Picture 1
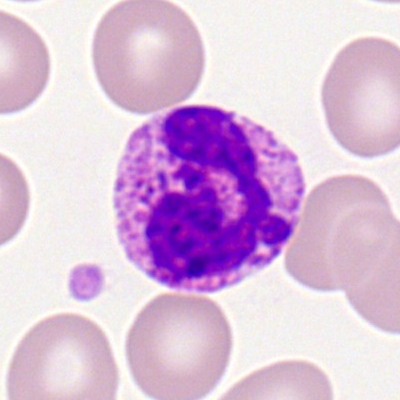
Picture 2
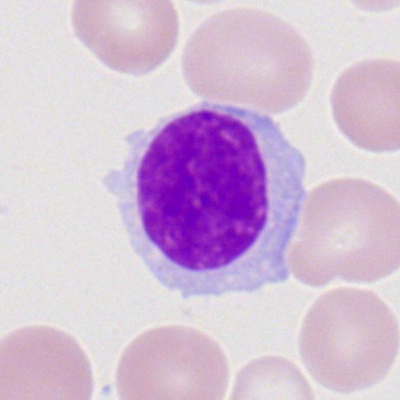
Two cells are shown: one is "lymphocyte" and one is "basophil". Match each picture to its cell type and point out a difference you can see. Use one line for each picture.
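Picture 1 – basophil. Numerous small pink-purple granules fill the cytoplasm throughout.
Picture 2 – lymphocyte. No distinct granules are seen in the cytoplasm.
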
